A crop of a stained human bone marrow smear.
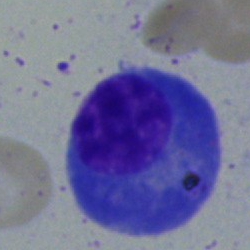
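Plasma cell, central, bone marrow smear. Nucleus eccentric, displaced to upper left. Cytoplasm abundant, deep blue. Paler cytoplasmic zone next to nucleus, on its lower right side. Single small dark inclusion in cytoplasm toward lower right.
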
